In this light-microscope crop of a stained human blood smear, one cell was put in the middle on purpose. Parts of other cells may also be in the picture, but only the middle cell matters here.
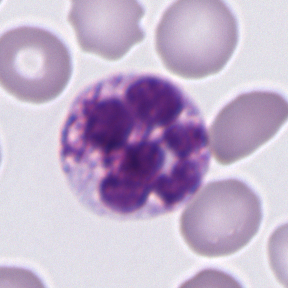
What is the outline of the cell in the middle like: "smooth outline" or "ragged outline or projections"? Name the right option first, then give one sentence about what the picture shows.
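Smooth outline. The cell has a round, smooth outline.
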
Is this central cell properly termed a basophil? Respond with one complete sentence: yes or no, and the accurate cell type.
Yes, the crop's central cell is a basophil.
